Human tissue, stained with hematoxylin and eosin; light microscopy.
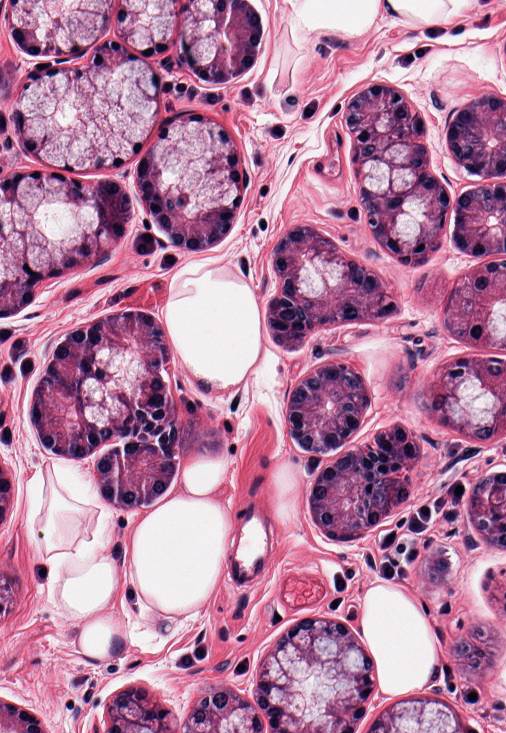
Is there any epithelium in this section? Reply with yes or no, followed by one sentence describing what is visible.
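Yes. Many acini contain cells with pale, foamy, bubbly cytoplasm clustered toward the centre of the acinus.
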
